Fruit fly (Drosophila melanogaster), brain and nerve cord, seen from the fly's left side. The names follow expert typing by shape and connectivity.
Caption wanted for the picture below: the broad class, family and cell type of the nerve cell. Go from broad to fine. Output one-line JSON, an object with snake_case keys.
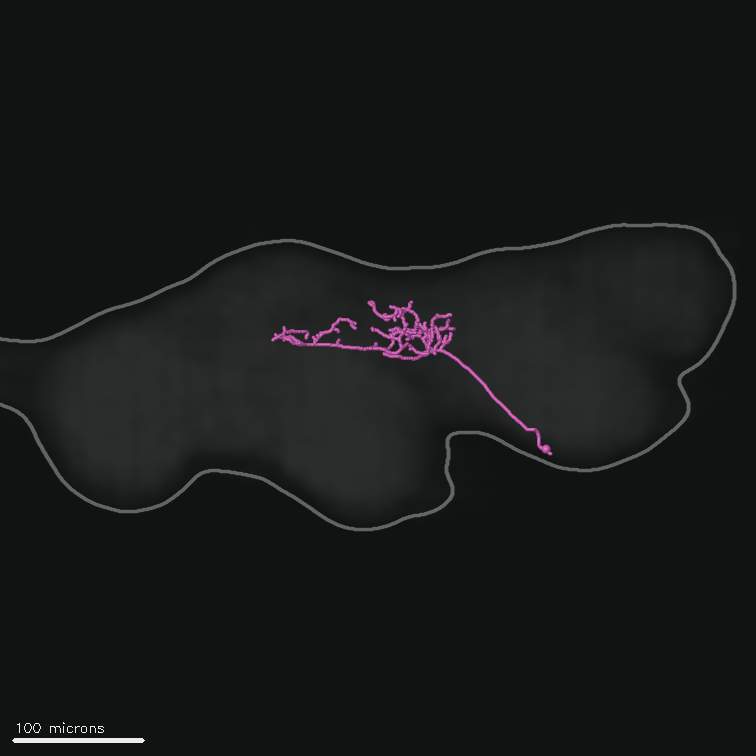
{"broad_class": "nerve-cord intrinsic neuron", "family": "hemilineage 16B", "cell_type": "IN16B089"}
